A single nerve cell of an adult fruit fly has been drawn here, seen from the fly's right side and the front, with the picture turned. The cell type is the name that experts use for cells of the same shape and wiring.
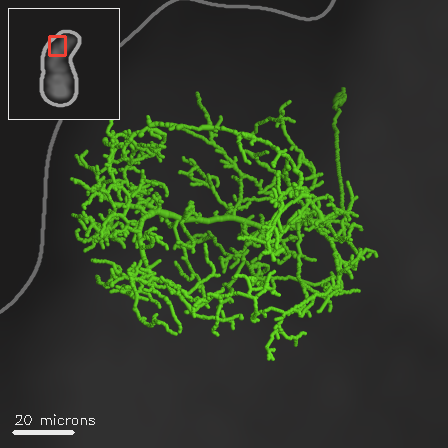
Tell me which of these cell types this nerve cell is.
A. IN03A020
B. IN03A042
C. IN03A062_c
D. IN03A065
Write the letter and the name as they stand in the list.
A. IN03A020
